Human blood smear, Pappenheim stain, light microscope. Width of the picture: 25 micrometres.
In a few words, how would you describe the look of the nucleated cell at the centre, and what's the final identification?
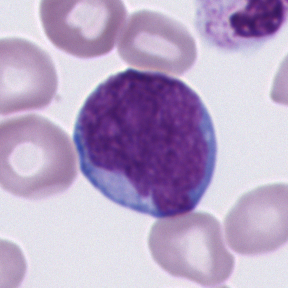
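First, the outline of the cell is round and smooth. Second, the nucleus has a small notch in its lower edge and fills about 80% of the cell's area. Third, the cytoplasm is blue, darker toward the cell edge, and widest as a crescent at the lower left. Fourth, the whole cell spans about 13 micrometres. The cell in question is a myeloblast.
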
